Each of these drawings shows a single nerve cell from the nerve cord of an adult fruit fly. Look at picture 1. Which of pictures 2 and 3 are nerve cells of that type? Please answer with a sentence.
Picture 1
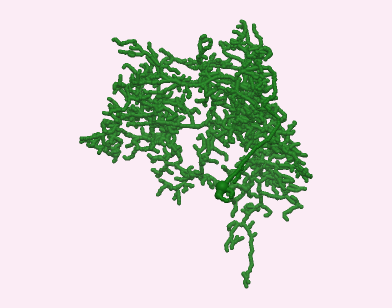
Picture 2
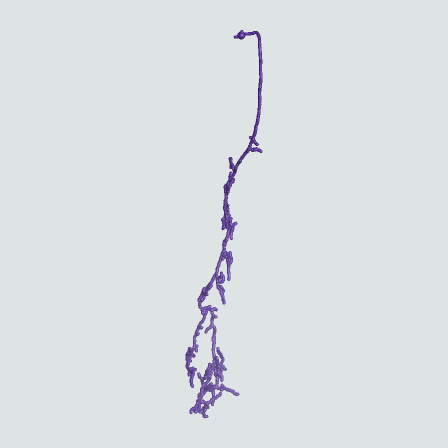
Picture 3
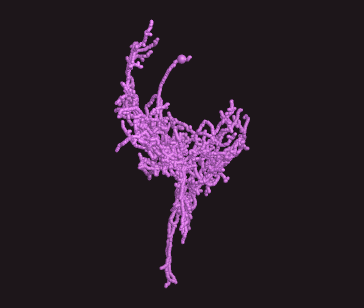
Picture 3 is of the same cell type.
